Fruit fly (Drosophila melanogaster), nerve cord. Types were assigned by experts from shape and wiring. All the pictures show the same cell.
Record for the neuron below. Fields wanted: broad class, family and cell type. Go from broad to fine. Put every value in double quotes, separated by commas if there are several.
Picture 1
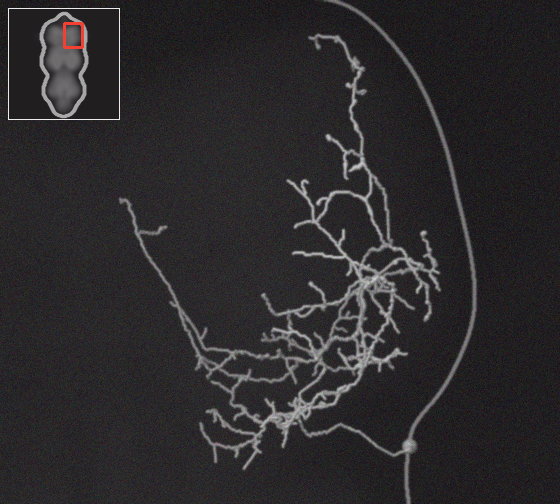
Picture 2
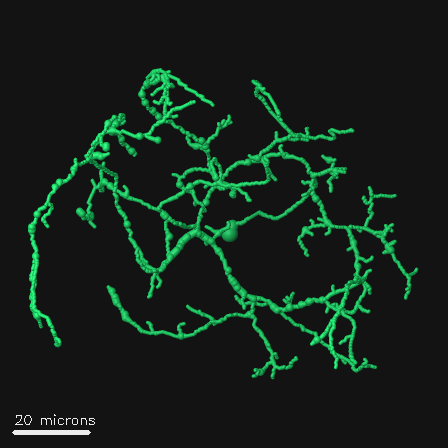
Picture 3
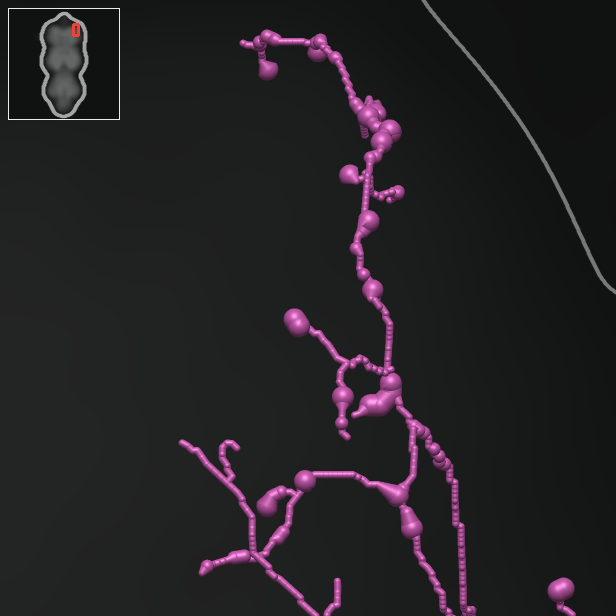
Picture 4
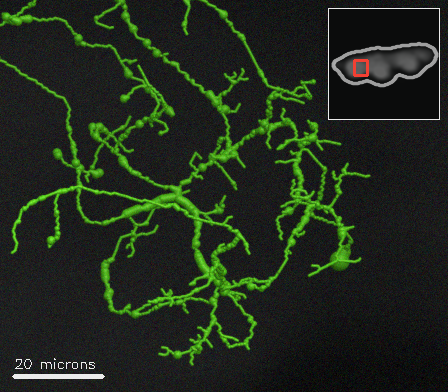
"nerve-cord intrinsic neuron", "hemilineage 03A", "IN03A085"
